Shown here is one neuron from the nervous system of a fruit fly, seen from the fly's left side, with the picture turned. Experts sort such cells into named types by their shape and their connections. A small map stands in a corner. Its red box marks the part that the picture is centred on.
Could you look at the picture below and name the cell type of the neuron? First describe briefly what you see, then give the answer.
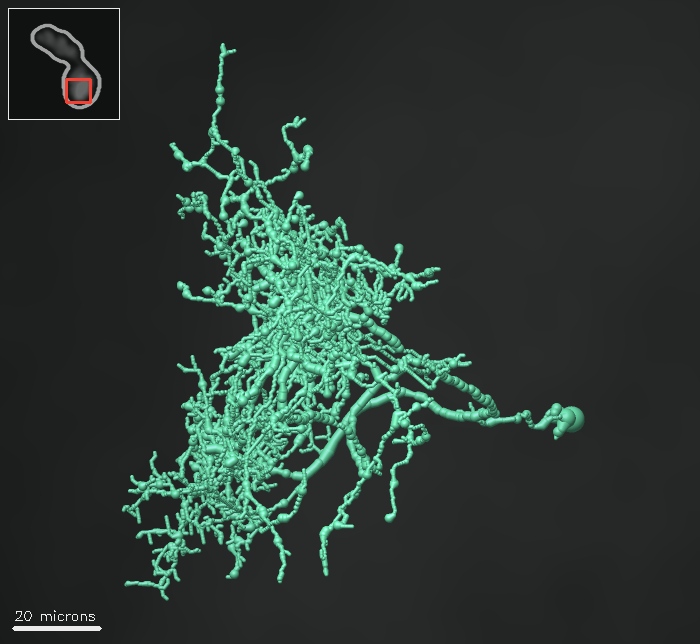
By the scale bar it is about 130 microns tall in this view. More than a hundred branch ends can be seen. Its broad class is central-brain intrinsic neuron. Its cell type is CL111.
